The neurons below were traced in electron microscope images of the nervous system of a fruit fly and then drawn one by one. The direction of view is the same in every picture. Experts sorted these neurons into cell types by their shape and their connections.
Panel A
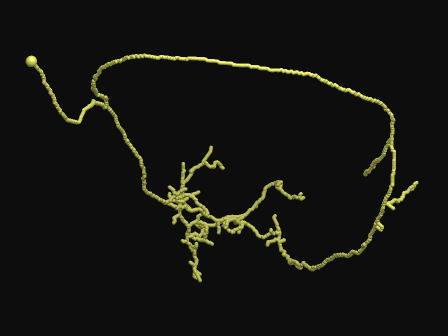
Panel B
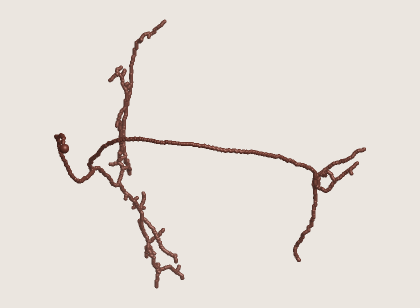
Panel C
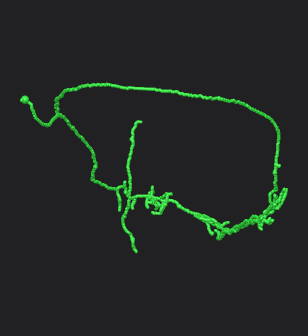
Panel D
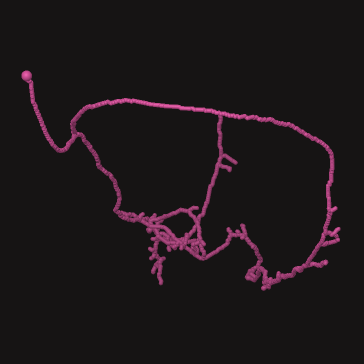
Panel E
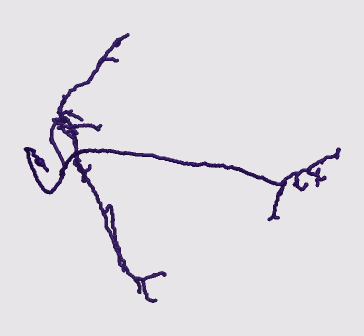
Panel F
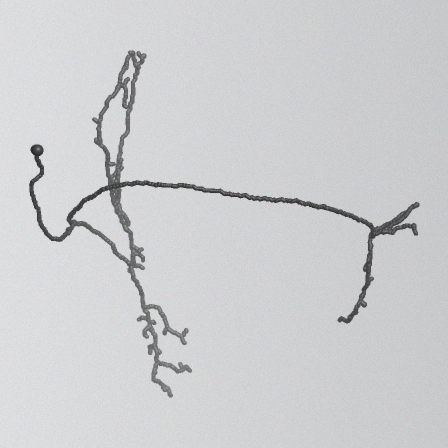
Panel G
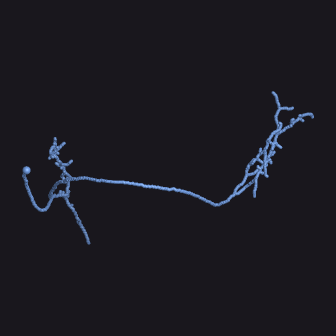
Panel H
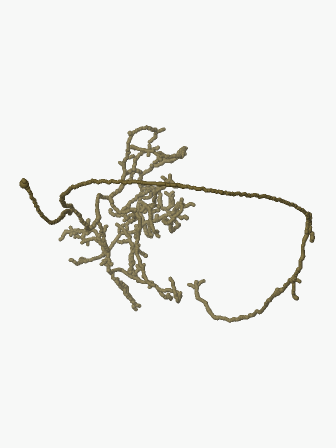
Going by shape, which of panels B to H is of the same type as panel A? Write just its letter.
D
